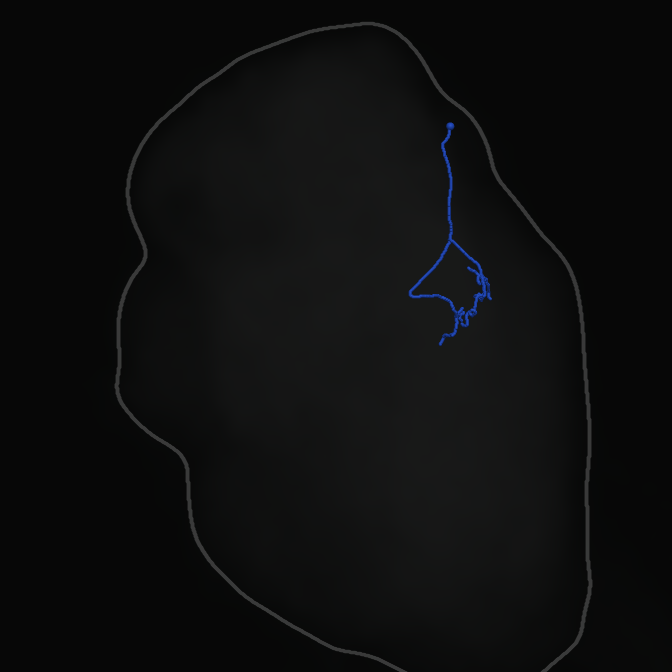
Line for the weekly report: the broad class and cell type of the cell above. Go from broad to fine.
central-brain intrinsic neuron; PS153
